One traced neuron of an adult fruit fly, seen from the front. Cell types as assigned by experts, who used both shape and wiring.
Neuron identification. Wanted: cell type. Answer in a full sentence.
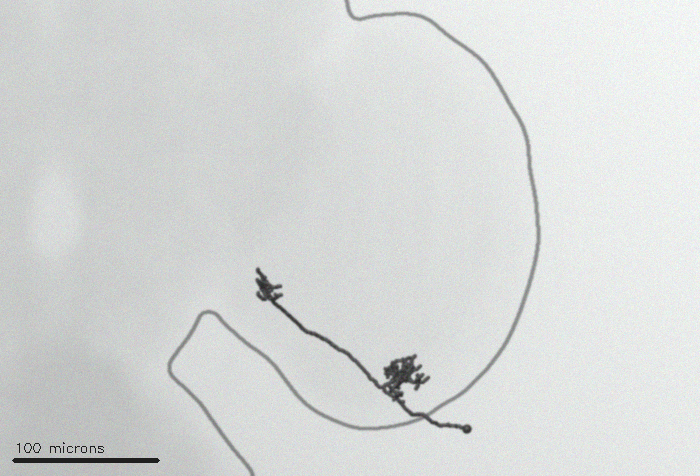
The cell type is Tm40.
